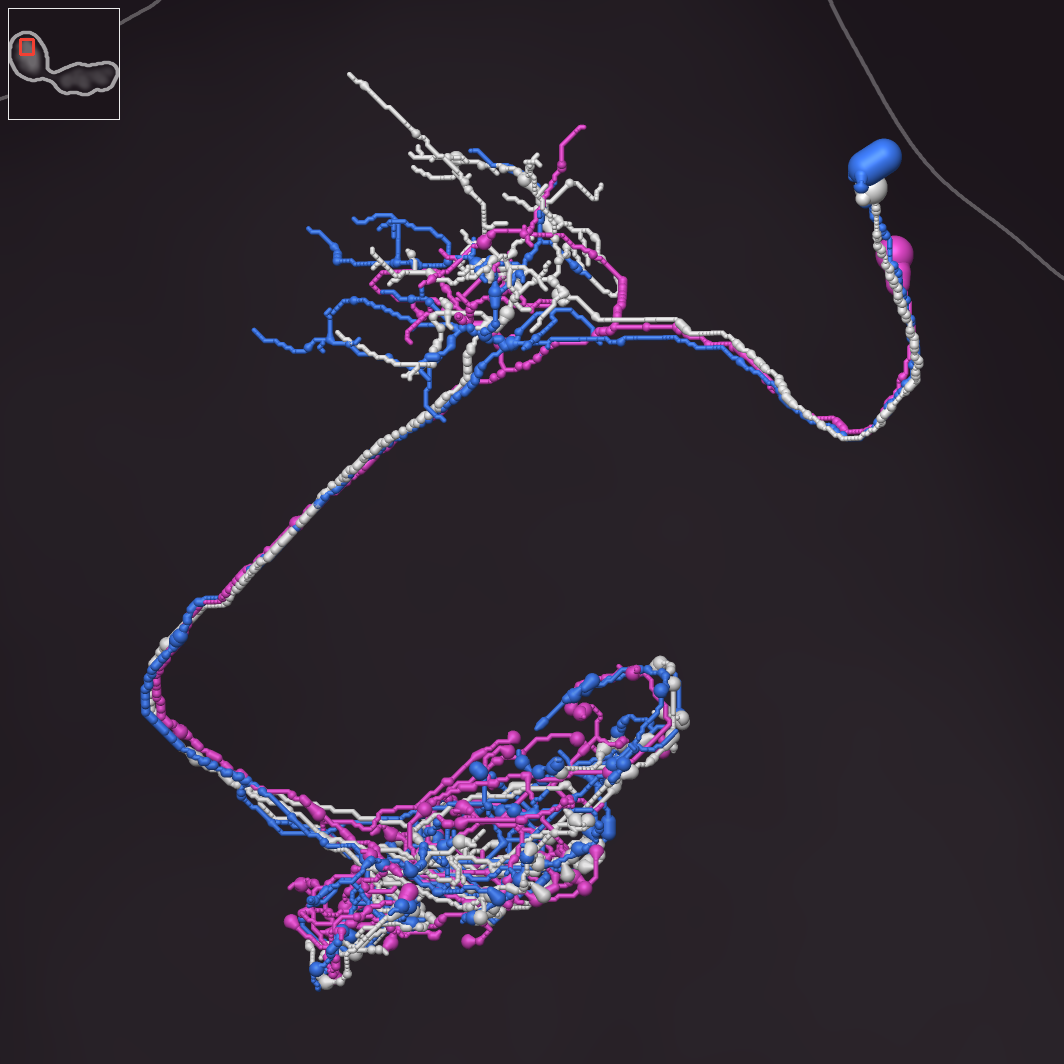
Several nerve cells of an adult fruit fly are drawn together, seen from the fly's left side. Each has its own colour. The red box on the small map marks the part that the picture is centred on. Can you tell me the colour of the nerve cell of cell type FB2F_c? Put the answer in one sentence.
The colour is magenta.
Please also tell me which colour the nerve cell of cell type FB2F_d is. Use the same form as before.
The colour is blue.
